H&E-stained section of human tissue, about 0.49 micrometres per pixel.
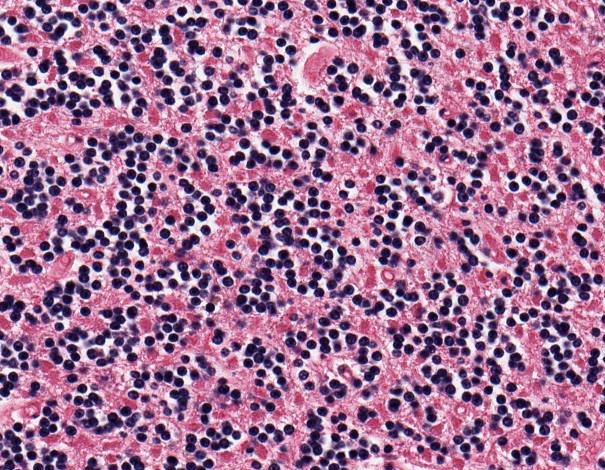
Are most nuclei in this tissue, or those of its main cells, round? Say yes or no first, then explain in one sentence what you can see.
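Yes. The nuclei are small, round and darkly stained, and are closely similar in size to one another.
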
